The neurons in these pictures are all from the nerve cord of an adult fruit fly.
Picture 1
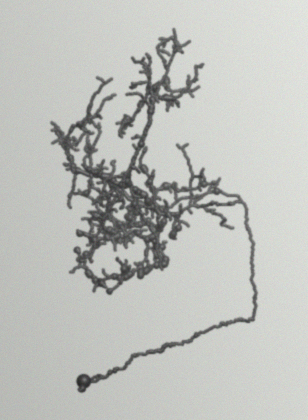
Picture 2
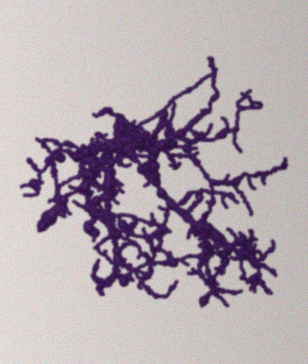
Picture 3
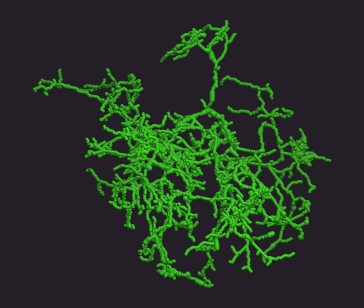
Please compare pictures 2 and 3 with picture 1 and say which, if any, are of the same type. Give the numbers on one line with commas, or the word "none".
2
